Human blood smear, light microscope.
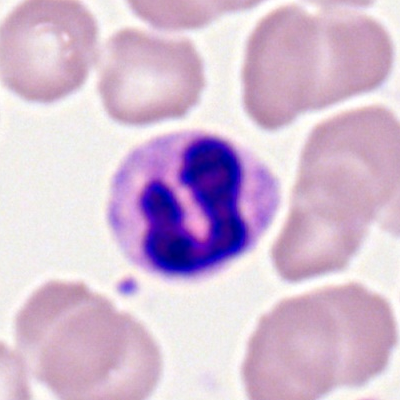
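Segmented neutrophil, central cell. No nucleoli visible in nucleus. Cytoplasm pale pinkish-lilac, with fine, faint granules. Small purple fragment just below and left of cell.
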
